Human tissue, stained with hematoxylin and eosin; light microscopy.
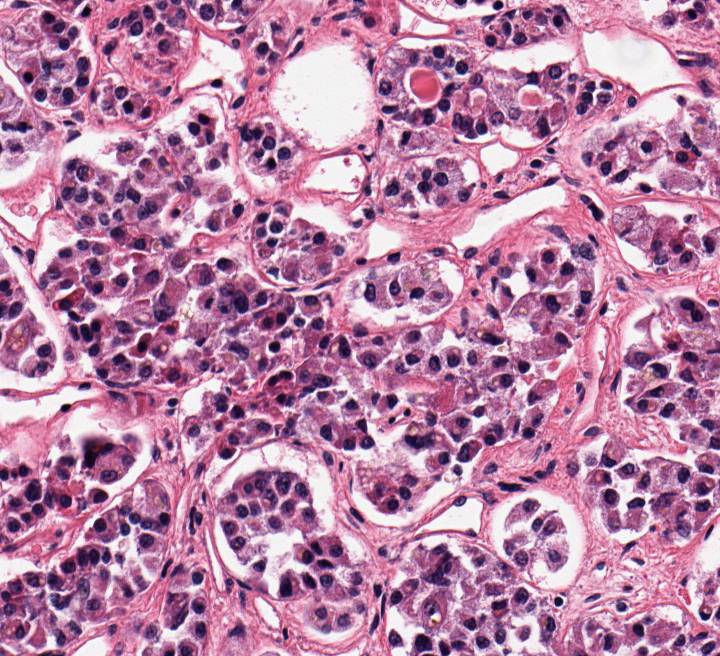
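Pituitary: cells in rounded nests and clusters across the whole field, separated by thin pink fibrous septa. Nest cells have round, dark nuclei, mostly one per cell. The sparse intervening stroma is pink fibrillary collagen with scattered flattened nuclei. No fat cells are present.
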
